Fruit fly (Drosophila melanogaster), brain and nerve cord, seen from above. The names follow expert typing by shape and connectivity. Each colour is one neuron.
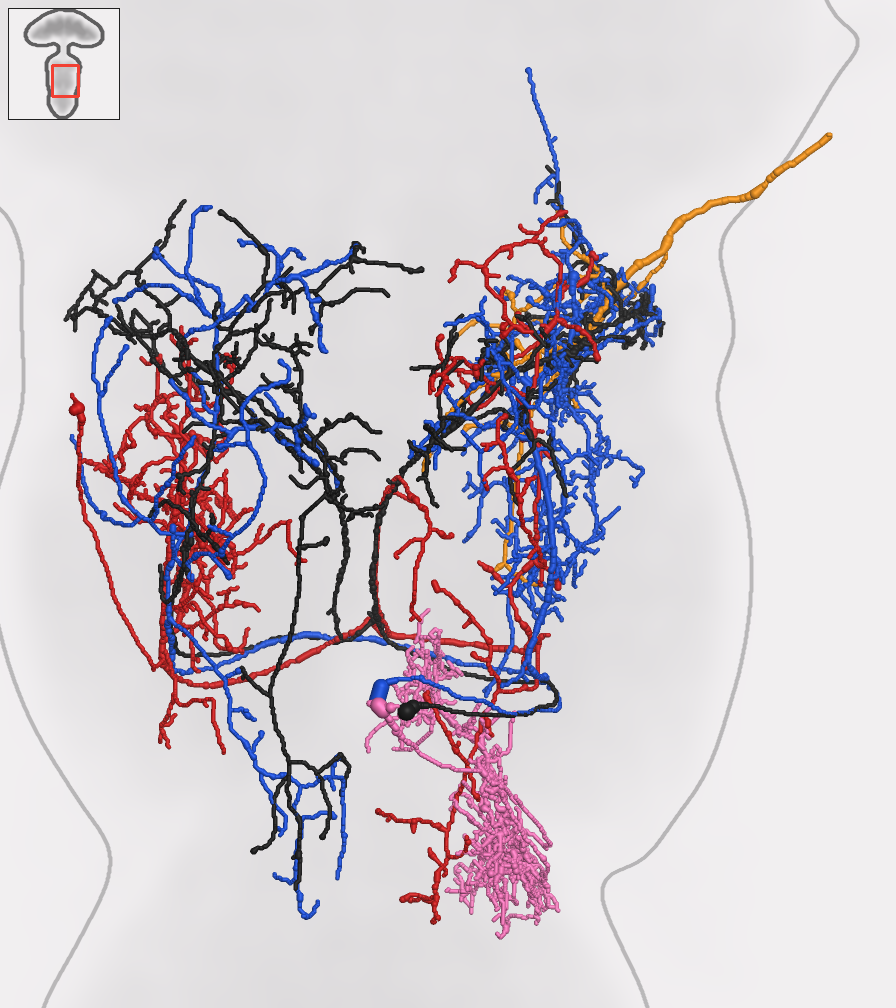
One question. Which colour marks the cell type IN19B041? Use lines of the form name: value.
colour: black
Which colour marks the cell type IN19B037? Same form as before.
colour: red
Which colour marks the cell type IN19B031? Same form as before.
colour: blue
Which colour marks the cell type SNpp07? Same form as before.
colour: orange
